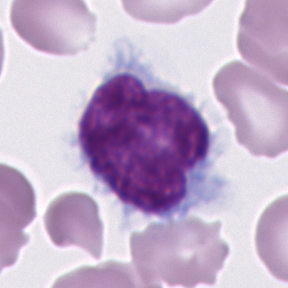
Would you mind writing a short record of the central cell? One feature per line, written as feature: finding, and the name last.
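Nucleus: oval, a shallow notch in its upper outline
Chromatin: dark purple, mottled all through
Surface: fine hair-like projections, right around the edge
Cytoplasm: no granules that I can see
Name: hairy cell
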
